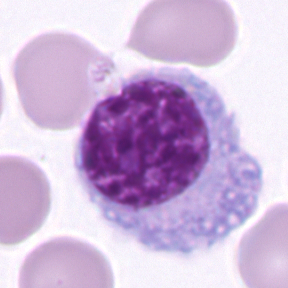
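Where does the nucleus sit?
Off-centre, shifted toward the upper left of the cell.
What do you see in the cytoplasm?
It is pale greyish-blue and holds many small clear vacuoles.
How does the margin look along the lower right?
Irregular and ruffled.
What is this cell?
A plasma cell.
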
